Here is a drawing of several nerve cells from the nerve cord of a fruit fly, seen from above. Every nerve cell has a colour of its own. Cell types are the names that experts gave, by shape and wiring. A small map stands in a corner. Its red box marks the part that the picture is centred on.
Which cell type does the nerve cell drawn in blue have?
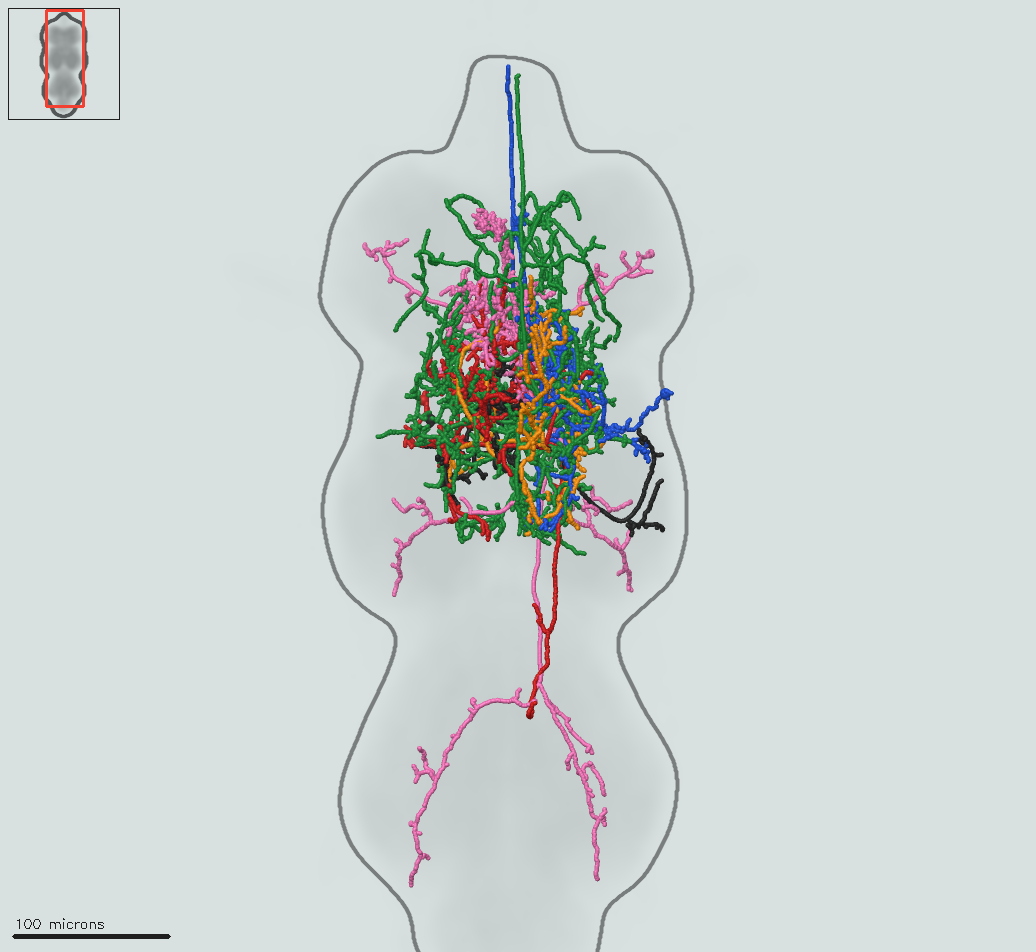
AN17A073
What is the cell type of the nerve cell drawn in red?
IN07B054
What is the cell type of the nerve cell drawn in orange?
IN07B066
